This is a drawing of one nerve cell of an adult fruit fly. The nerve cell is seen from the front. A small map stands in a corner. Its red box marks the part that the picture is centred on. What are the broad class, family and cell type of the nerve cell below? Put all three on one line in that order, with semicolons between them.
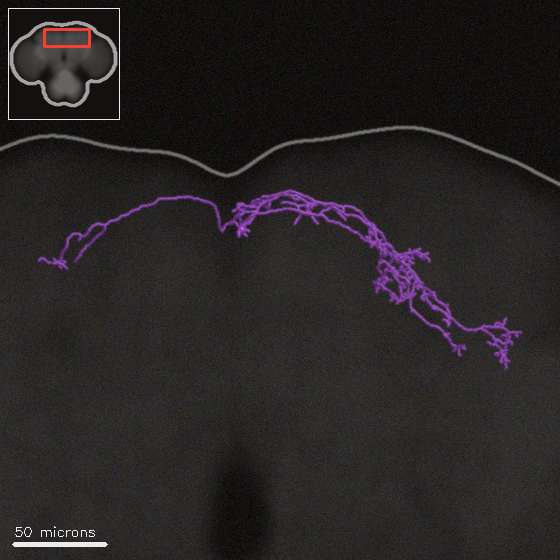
central-brain intrinsic neuron; hemilineage SMPad1; SIP112m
